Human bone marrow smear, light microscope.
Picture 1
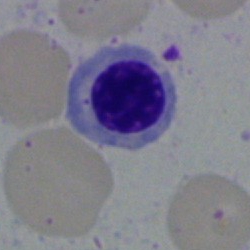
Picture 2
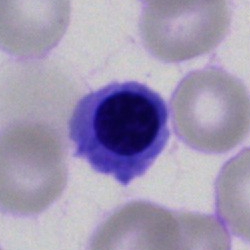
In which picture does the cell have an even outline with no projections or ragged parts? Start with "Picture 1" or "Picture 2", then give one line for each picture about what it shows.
Picture 1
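Picture 1: The outline of the cell is round and smooth.
Picture 2: A single pointed cytoplasmic tag projects downward from the bottom of the cell.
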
